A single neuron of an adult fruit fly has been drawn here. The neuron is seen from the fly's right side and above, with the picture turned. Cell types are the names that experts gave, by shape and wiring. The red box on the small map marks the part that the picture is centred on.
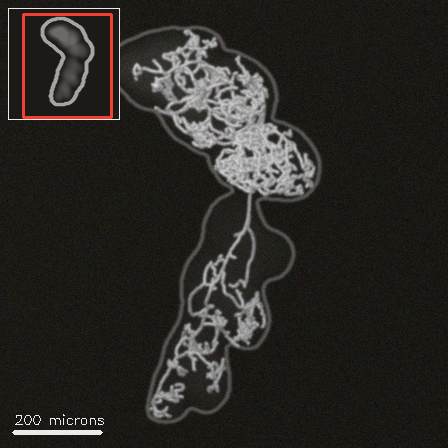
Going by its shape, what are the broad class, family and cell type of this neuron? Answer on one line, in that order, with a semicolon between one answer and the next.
descending neuron; DNc; DNc02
